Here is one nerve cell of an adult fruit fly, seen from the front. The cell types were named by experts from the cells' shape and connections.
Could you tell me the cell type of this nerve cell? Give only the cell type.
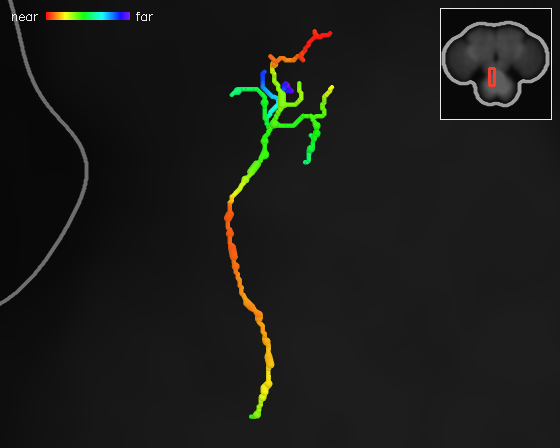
BM_Vib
